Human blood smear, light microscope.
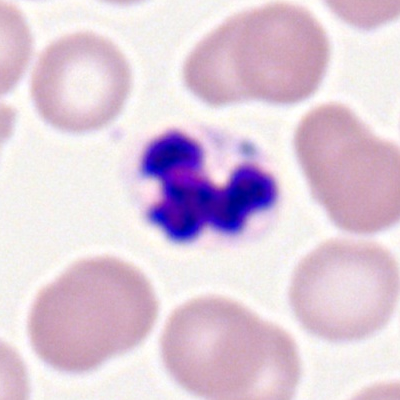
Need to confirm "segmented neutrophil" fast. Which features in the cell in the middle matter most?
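The features of this cell fit a segmented neutrophil. Its nucleus is divided into several separate lobes.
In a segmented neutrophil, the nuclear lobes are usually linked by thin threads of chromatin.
The chromatin is dark purple and densely clumped.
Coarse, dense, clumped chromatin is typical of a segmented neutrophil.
The outline of the cell is roughly round and smooth, and the cytoplasm around the nucleus is pale pink.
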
